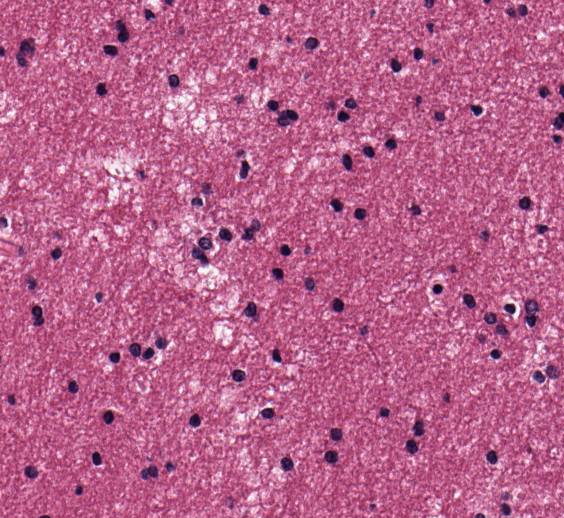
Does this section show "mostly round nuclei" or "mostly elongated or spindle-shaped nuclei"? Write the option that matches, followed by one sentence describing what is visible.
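Mostly round nuclei. Most nuclei are small, round and uniformly dark blue-black.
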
